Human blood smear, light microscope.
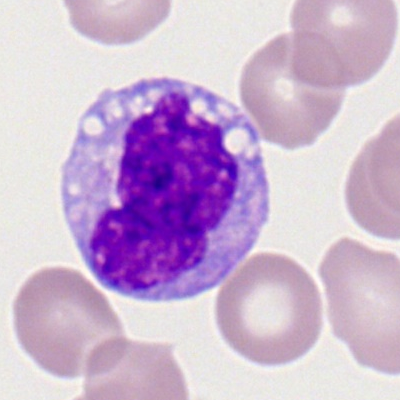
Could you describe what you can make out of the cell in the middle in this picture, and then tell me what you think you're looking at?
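What strikes me first is the nucleus: irregular and folded, with an indented, lobed contour. There's a moderate amount of pale grey-blue cytoplasm holding fine, dust-like pinkish granules. Several small clear round vacuoles sit in it, mostly along the upper edge. This cell is a monocyte.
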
